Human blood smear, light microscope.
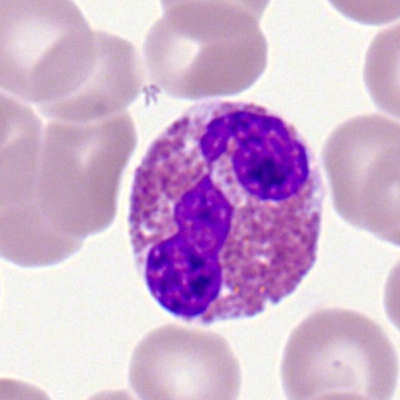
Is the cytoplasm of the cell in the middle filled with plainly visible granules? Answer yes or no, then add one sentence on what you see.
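Yes. The cytoplasm is packed with coarse orange-pink granules.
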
